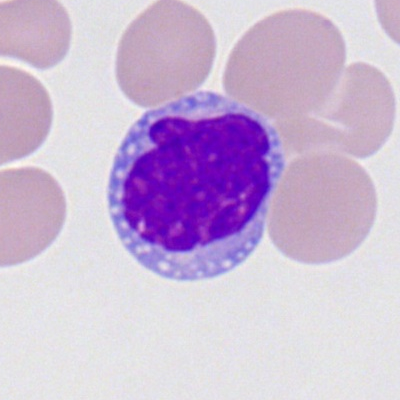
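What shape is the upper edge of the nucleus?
A shallow notch dips into it.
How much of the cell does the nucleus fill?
Most of it.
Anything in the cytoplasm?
Yes, many small, clear, round vacuoles.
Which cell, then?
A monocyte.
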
